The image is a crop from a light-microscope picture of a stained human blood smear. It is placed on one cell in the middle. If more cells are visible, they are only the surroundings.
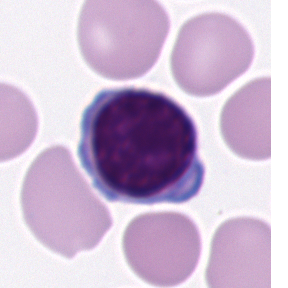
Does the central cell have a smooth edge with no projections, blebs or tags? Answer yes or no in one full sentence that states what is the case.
No, the cell's outline is ragged or frayed, or carries projections, blebs or tags.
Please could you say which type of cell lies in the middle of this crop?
typical lymphocyte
